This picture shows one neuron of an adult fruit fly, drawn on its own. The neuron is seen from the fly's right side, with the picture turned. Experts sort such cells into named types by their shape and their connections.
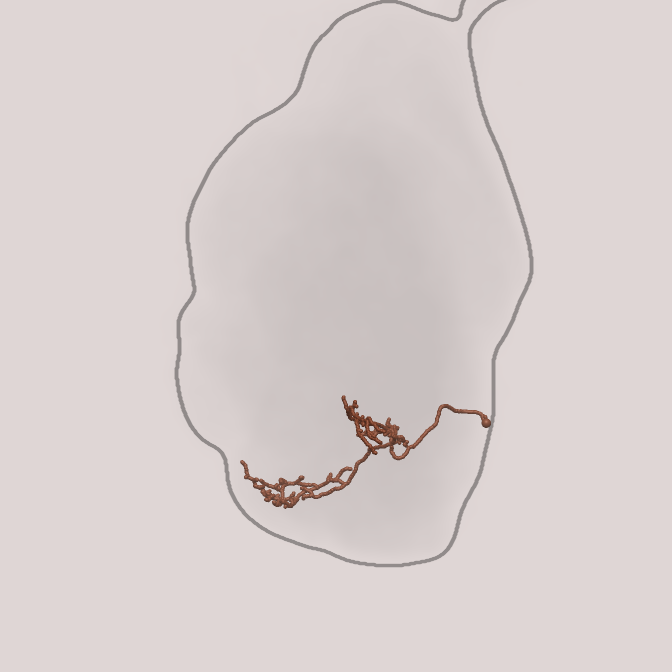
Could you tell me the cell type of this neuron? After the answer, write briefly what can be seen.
Its cell type is SMP381_a. It is a central-brain intrinsic neuron. As drawn here it is wider than it is tall.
